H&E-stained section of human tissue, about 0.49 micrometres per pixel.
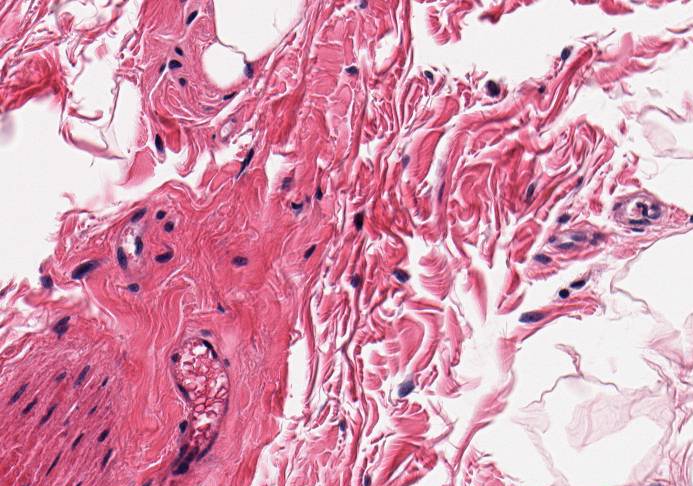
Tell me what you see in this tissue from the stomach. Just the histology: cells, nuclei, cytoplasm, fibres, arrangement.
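Most of the field: wavy eosinophilic collagen bundles, multidirectional. Nuclei: sparse, mostly dark, elongated, spindle-shaped, fibroblast-like. Lower left corner: compact pink region, many parallel elongated nuclei running obliquely. Low, left of centre: oval profile, pale finely meshed interior, rimmed by a few dark nuclei.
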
